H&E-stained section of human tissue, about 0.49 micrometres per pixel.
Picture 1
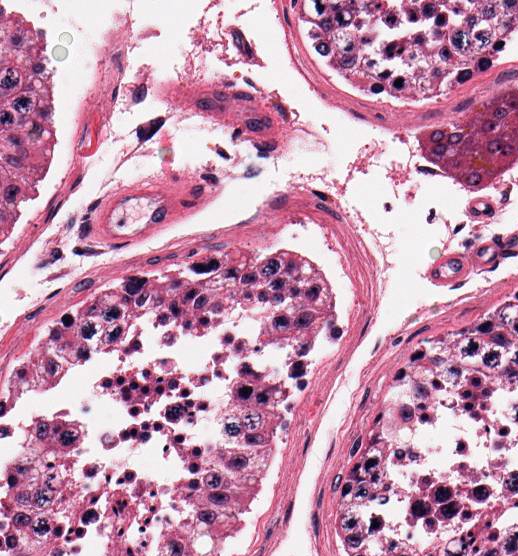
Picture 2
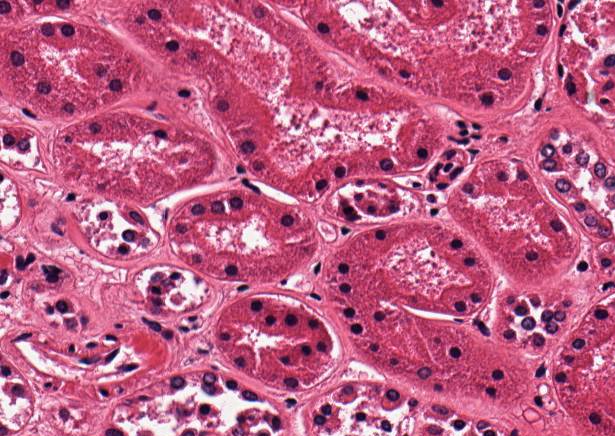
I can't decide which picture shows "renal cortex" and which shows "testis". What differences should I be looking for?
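Testis is shown in picture 1 and renal cortex in picture 2. In the testis, the tubules hold many rounded cells with dark, coarsely clumped chromatin, mixed with smaller cells whose round nuclei are very dark and compact. These cells lie loosely, with many detached cells scattered in open spaces between them. The interstitial spaces are mostly empty white, with wispy pink strands, scattered spindle cells and no fat cells. In the renal cortex, by contrast, closely packed tubules in round, oval and oblique profiles fill the whole field, the tissue between them reduced to thin strands with scattered flattened, elongated nuclei. Most are lined by a single layer of cuboidal to low columnar cells with abundant, deeply eosinophilic, granular cytoplasm and single round, dark nuclei of fairly uniform size, lying mostly toward the base.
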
